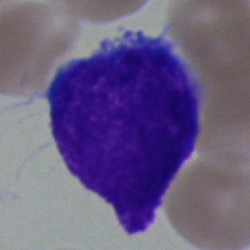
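Blast: the outline looks irregular, tapering to a blunt point at the bottom, and small knobby blebs seem to project from the top edge. The chromatin appears dense and dark violet, with faint paler patches giving a mottled look. The picture is blurred, so fine detail inside the cell is soft.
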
